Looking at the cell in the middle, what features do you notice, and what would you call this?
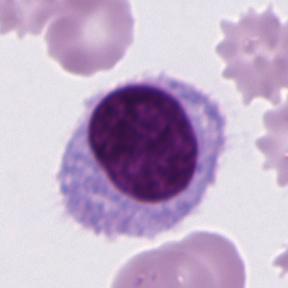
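See how the cell border is frayed into fine short projections? Inside, the nucleus is round to oval, with no indentation or lobes, and it fills about 50% of the cell's area. Its chromatin is dark purple and clumped in a mottled pattern, and the cytoplasm is pale greyish blue. That's a hairy cell.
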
